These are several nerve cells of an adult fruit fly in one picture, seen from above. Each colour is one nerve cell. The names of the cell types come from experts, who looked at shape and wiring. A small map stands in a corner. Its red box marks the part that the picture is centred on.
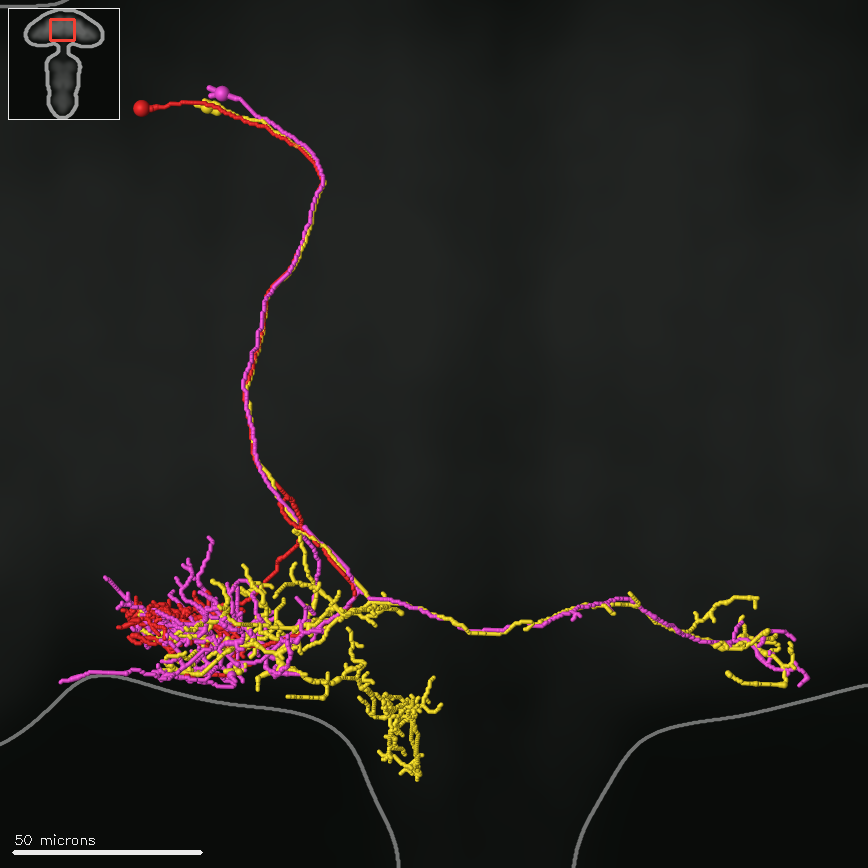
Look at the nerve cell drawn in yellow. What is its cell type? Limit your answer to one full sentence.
A cell of type PS078 is what this neuron is.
